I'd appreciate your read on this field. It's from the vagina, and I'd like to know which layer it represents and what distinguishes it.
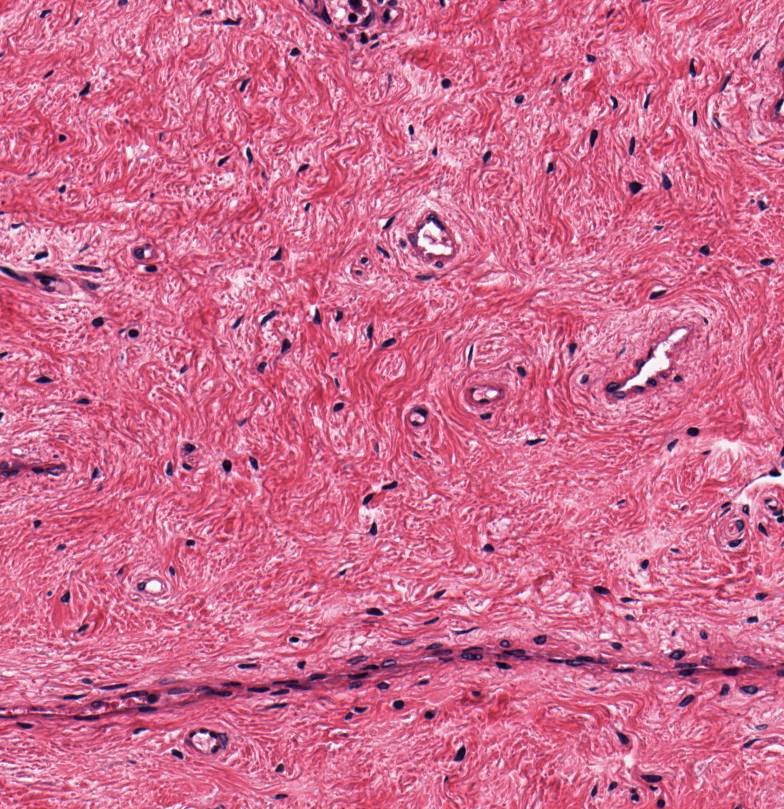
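Looking at it, this is dense connective tissue. Dense pink collagenous stroma fills the whole field, and in the upper two-thirds the wavy bundles interlace in haphazard directions.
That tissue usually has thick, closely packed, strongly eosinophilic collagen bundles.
Lower down, a horizontal line of crowded elongated nuclei crosses the field. And I find no epithelium anywhere.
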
